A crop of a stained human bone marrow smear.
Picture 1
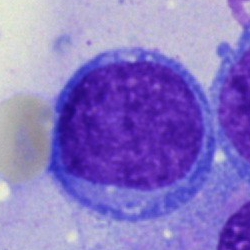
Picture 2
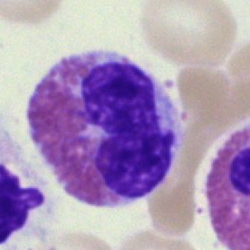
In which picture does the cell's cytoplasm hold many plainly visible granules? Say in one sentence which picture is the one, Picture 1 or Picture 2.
The cytoplasm of the cell shown in picture 2 carries many visible granules.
